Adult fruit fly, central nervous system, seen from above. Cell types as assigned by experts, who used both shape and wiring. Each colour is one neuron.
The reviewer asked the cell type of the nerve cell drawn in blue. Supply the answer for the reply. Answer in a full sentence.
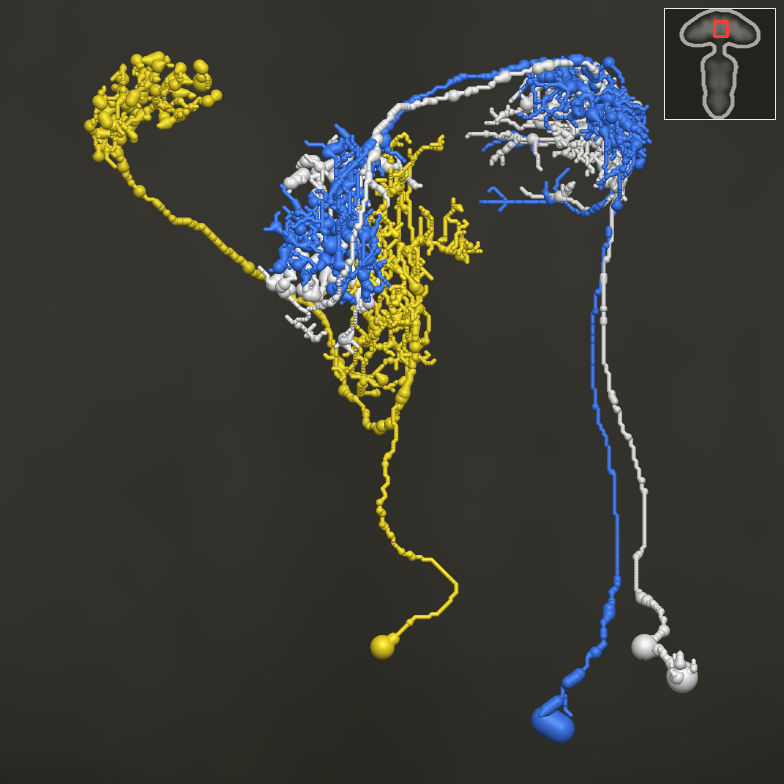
The cell type is hDeltaL.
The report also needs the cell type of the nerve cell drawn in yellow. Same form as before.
The cell type is hDeltaC.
